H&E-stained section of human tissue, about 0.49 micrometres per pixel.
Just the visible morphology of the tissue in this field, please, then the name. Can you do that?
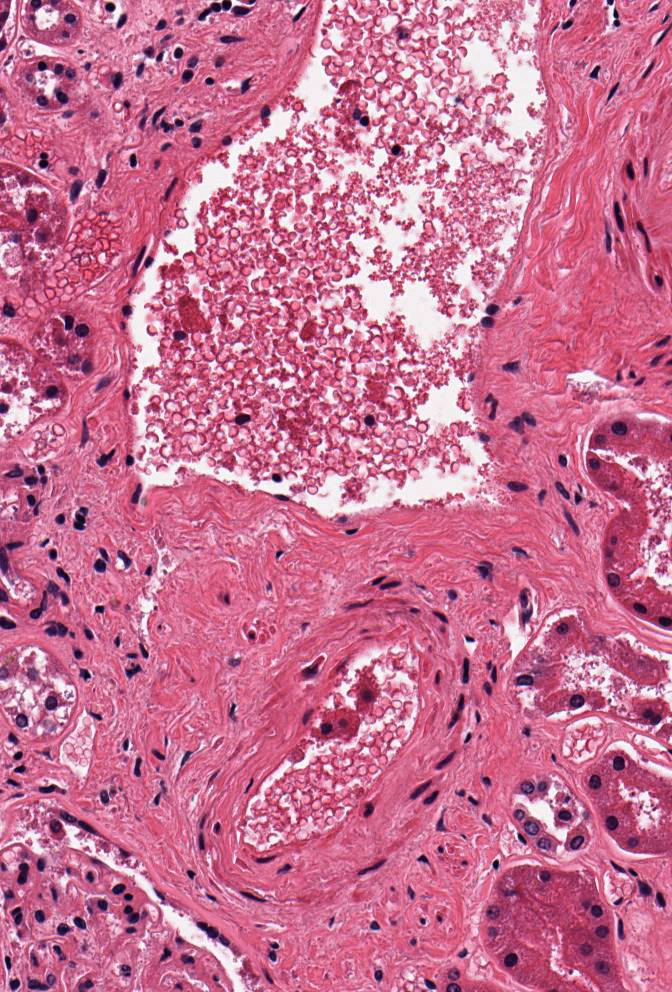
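Large blood-filled vessel in upper centre. Dense pink collagenous stroma between the two vessels. Right-edge tubules: cuboidal cells, round nuclei, granular pink cytoplasm. Some left-edge tubule cells with pale, finely vacuolated cytoplasm. Tissue: renal cortex.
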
